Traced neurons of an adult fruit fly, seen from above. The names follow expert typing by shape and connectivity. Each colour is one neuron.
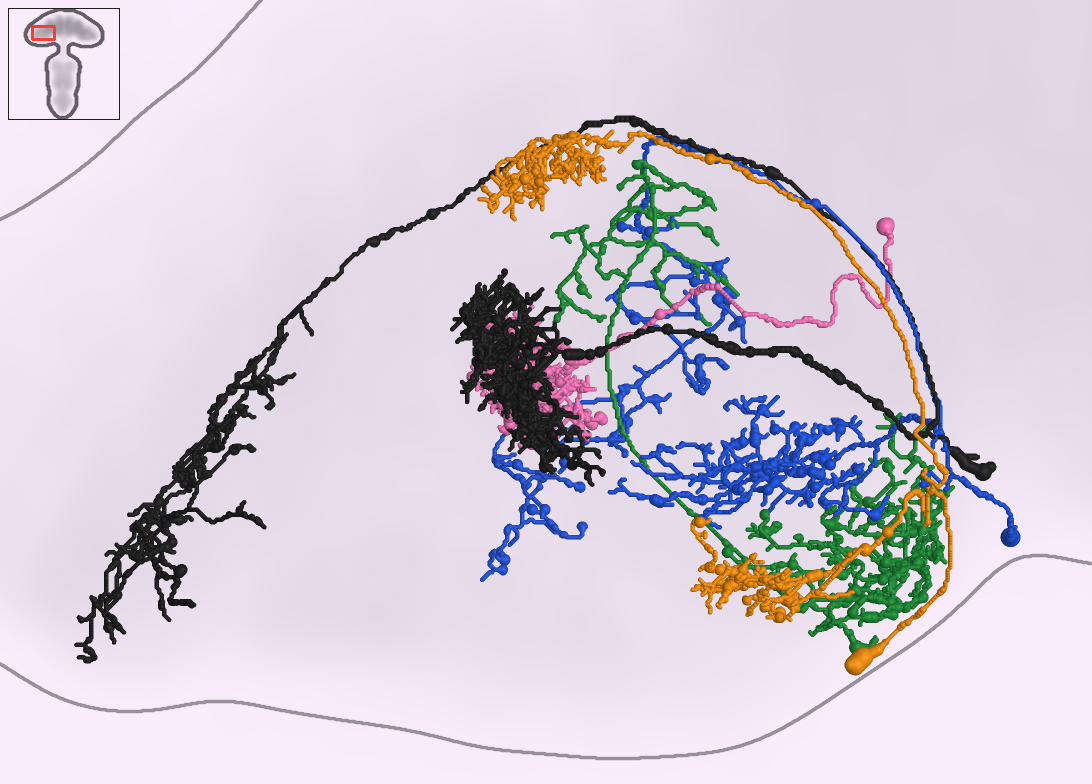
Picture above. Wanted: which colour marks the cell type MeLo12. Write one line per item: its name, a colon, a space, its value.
colour: green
